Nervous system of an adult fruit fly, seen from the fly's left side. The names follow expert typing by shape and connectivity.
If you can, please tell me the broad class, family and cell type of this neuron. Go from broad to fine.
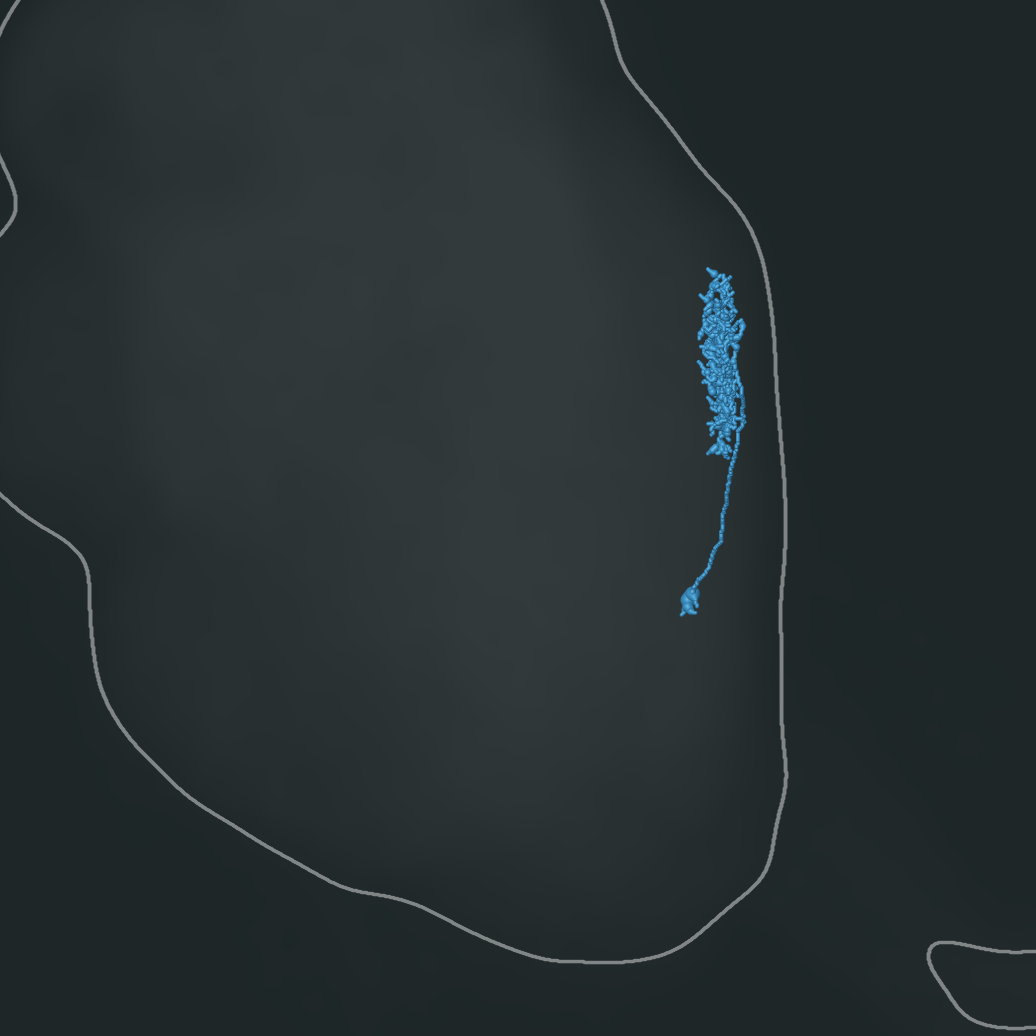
optic-lobe intrinsic neuron; LPi; LPi43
